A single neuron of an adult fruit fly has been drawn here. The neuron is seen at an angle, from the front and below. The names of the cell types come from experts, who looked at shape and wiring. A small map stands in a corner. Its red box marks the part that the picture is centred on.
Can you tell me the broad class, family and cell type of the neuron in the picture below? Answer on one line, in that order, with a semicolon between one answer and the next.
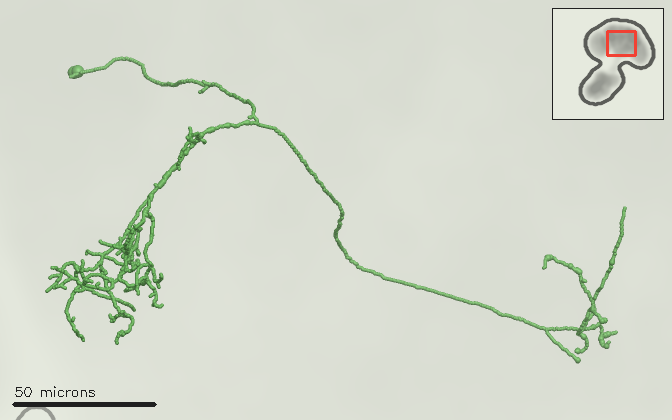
central-brain intrinsic neuron; hemilineage DM6_central1; CB2081_a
